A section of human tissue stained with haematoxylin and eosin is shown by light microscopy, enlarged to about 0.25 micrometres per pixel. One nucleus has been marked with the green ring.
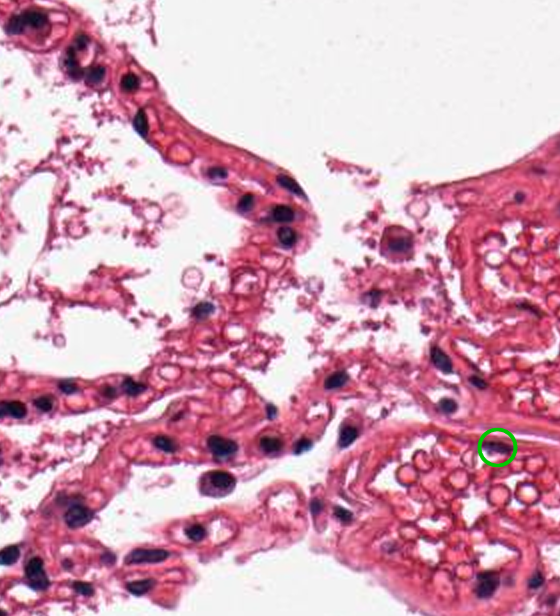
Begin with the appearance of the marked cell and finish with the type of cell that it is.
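The nucleus is flattened and elongated, stretched out along the edge of a pink band, and much thinner than the round nucleus just above and to the left of it. The nucleus stains dark and fairly evenly. Almost no cytoplasm can be told apart; at most a thin pink rim merges into the band it lies on. The marked cell is an endothelial cell.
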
